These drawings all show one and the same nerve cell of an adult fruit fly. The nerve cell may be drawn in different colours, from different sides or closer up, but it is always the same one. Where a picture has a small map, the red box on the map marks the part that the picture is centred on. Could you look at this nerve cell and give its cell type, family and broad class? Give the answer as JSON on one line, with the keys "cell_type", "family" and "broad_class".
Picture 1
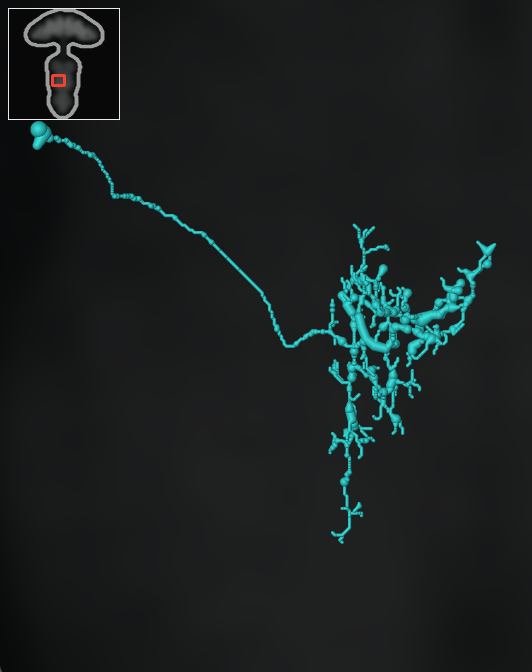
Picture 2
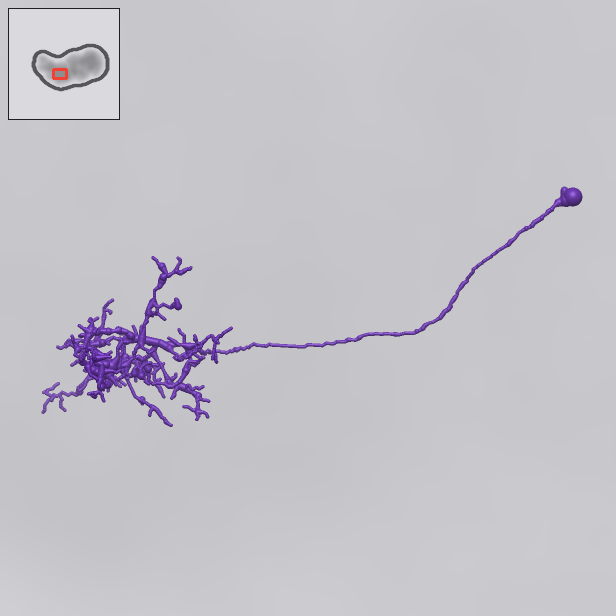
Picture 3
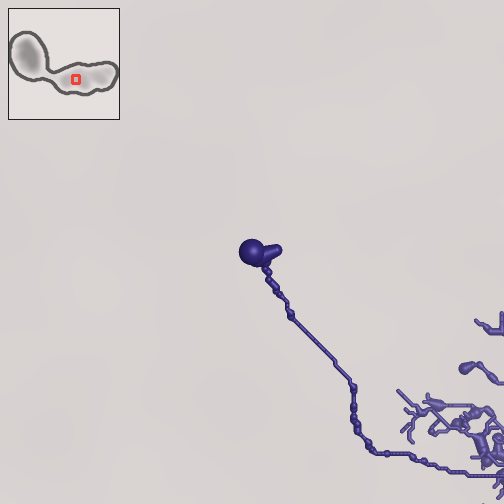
{"cell_type": "IN09A087", "family": "hemilineage 09A", "broad_class": "nerve-cord intrinsic neuron"}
